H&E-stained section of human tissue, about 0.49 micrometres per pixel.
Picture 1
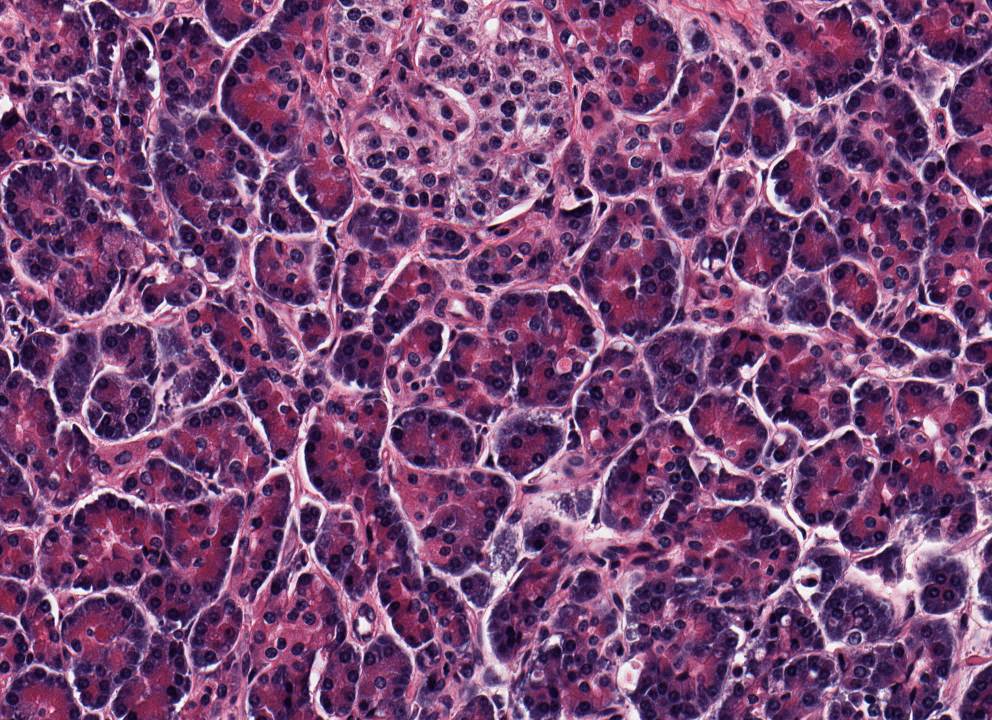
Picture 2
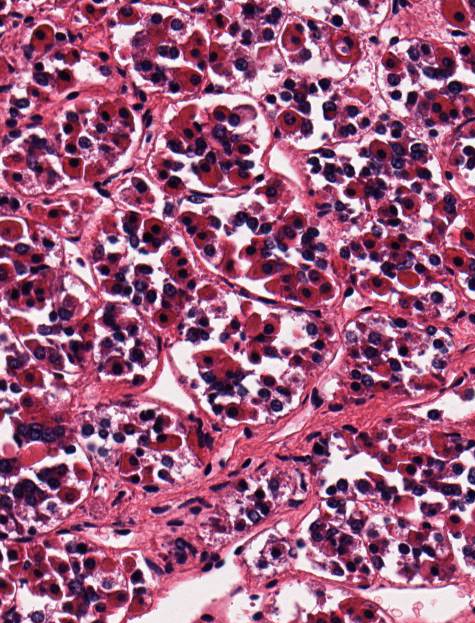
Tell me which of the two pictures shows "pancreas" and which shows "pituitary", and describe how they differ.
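Picture 1 shows pancreas; picture 2 shows pituitary. Closely packed rounded acini fill nearly all of picture 1. Their cells are deep pink-red toward each acinus centre and purple toward its outer edge, where round nuclei sit. At the upper centre, a rounded nest of paler pink cells is not arranged in acini. Picture 2 consists throughout of rounded nests, separated by thin partitions and lacking central lumens. In them, cells with bright red cytoplasm mix with cells whose cytoplasm is pale or scanty; the nuclei are small, round and darkly stained.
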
